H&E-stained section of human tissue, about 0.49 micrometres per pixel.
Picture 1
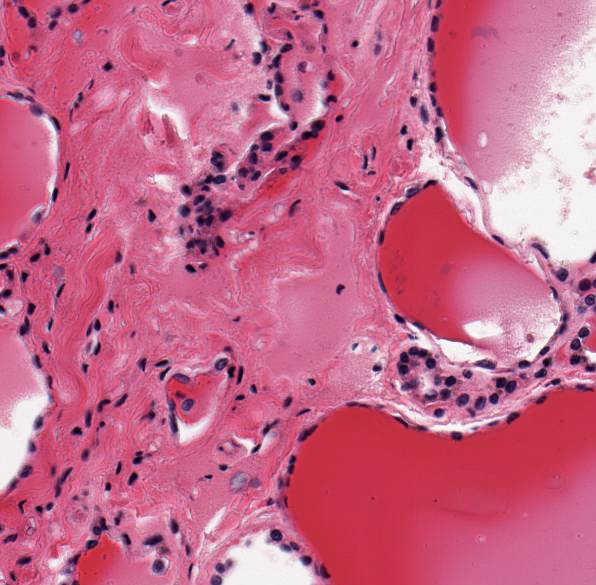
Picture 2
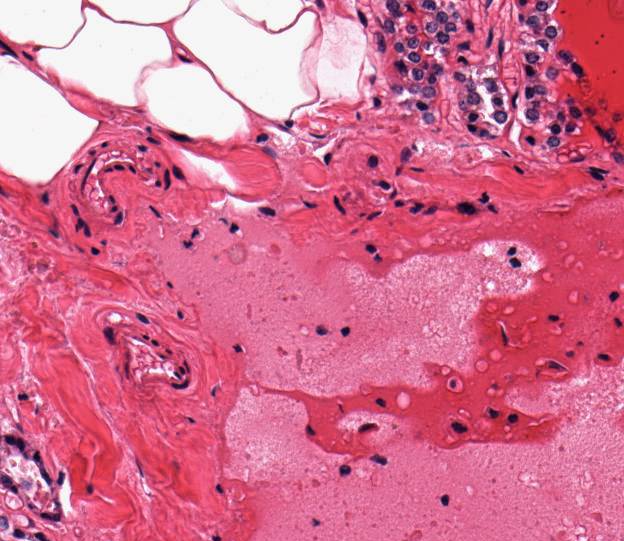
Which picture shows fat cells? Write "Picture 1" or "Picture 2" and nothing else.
Picture 2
